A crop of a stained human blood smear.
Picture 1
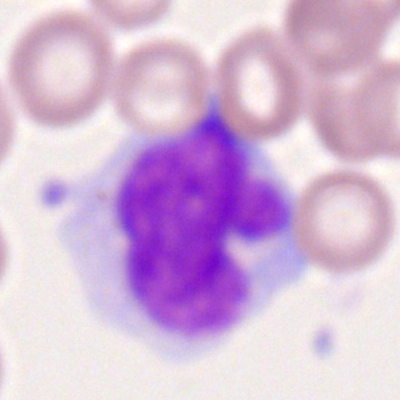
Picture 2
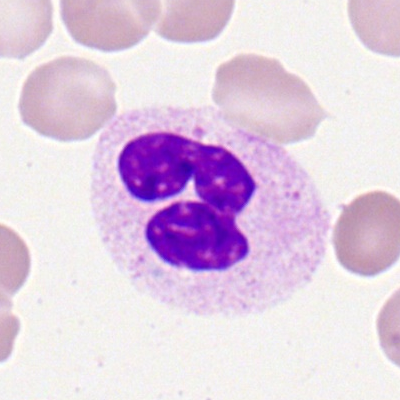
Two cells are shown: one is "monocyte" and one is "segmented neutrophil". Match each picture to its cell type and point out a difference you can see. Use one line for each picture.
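Picture 1 is a monocyte. No distinct granules stand out in the cytoplasm.
Picture 2 is a segmented neutrophil. Fine lilac-pink granules are scattered throughout the cytoplasm.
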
